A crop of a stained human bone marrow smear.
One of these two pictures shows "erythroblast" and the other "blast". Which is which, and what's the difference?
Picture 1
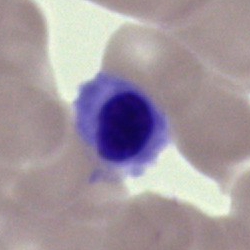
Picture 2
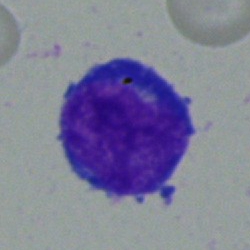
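Picture 1's the erythroblast, and picture 2 is the blast. In the erythroblast the chromatin is dark and densely condensed, whereas in the blast it's finely textured purple with no dense dark clumps.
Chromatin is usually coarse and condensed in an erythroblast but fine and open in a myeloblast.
The erythroblast's nucleus sits off-centre toward the right, leaving a wider band of cytoplasm on the left with no granules visible in it, while the blast has only a scant deep blue rim of cytoplasm around its nucleus. Both edges are uneven: the erythroblast's outline is irregular with small bumps and blebs, and the blast's is roughly round with a slightly irregular edge, small blue blebs projecting from its lower right.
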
